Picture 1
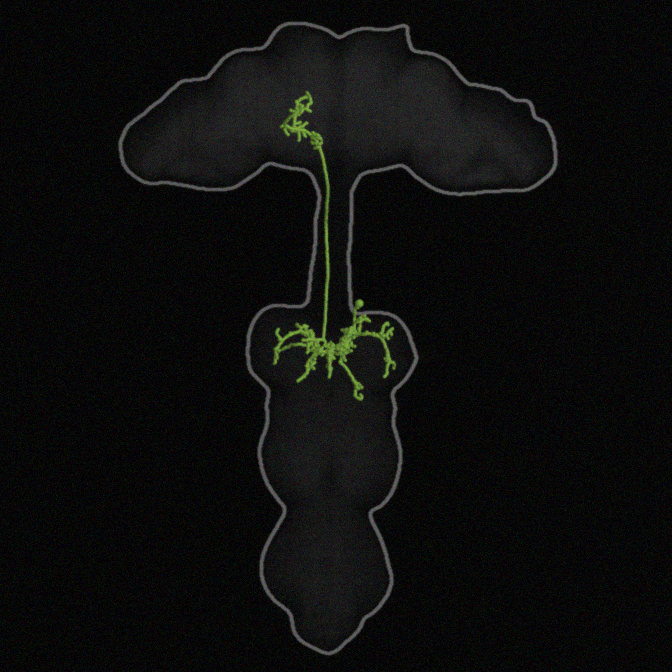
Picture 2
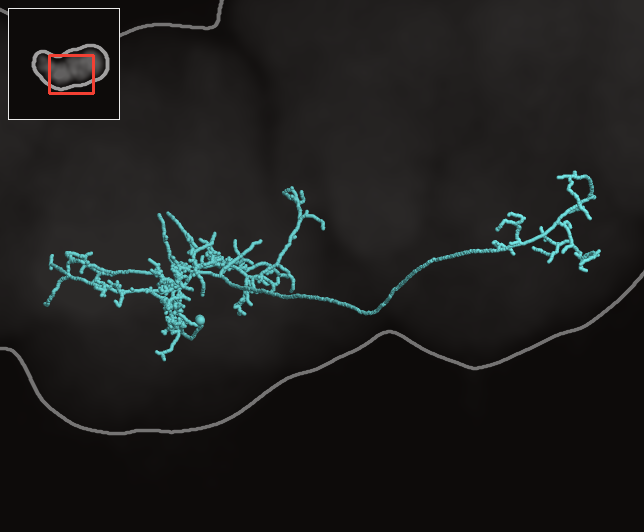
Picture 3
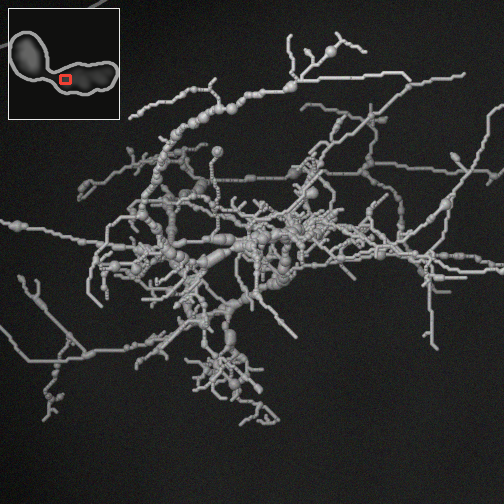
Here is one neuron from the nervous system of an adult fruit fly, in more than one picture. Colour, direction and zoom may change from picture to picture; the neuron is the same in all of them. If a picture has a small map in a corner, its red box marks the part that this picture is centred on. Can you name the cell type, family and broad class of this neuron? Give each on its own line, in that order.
AN08B069
hemilineage 08B
ascending neuron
